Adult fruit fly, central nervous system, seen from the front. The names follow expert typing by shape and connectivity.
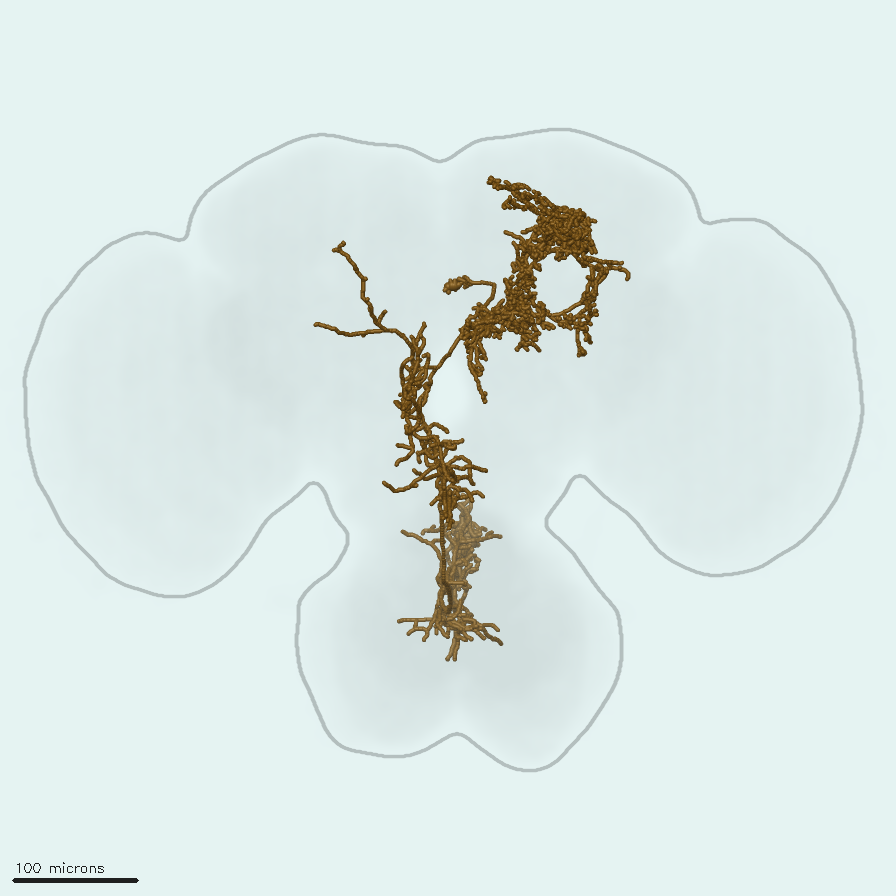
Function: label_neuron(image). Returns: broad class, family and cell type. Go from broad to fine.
descending neuron; hemilineage PSp2; DNp13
